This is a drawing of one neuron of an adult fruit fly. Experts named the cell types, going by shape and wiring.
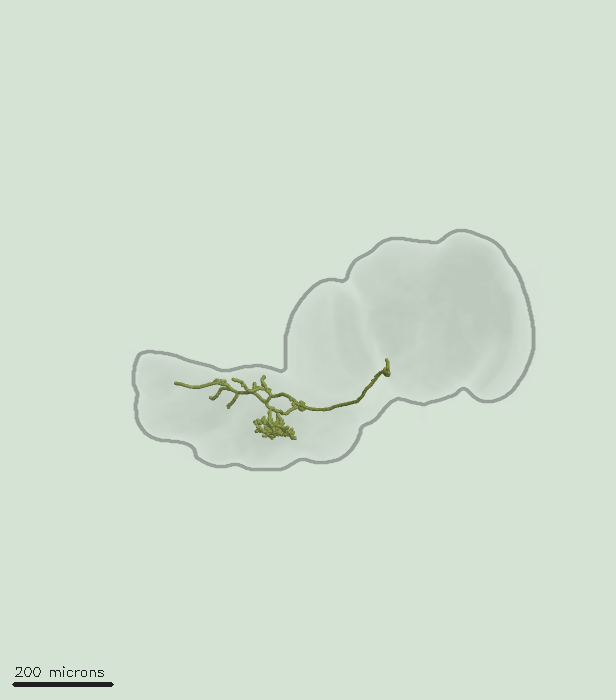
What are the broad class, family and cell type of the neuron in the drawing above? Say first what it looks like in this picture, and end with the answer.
From left to right in the picture it spans about 450 microns. In this view it is more than twice as wide as it is tall. Its broad class is ascending neuron. Its family is hemilineage 18B. Its cell type is AN18B032.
